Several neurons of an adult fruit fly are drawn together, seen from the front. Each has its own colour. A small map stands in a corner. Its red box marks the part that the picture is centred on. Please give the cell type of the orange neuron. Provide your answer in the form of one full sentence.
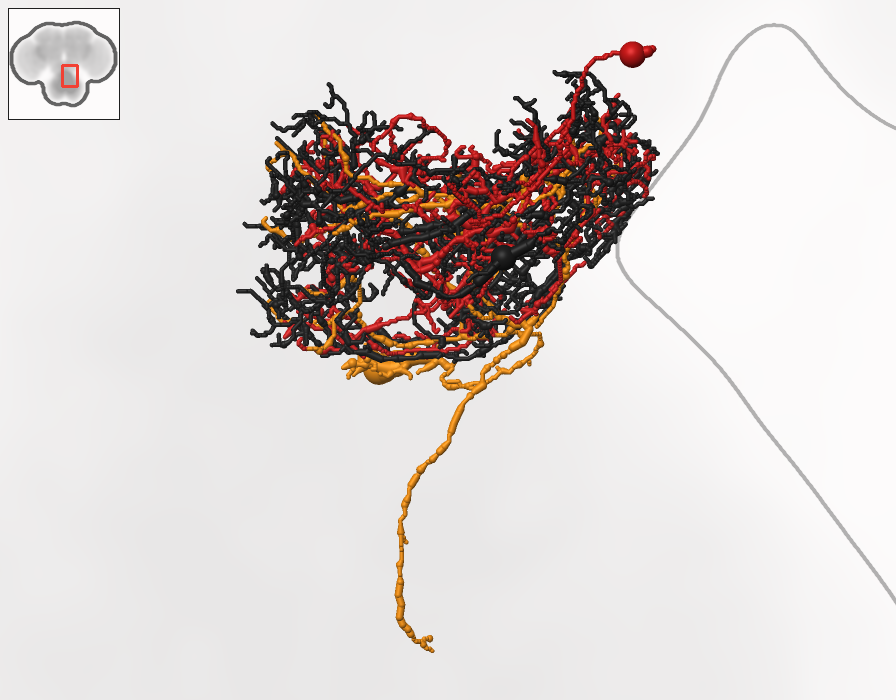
A cell of type MN7 is what this neuron is.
